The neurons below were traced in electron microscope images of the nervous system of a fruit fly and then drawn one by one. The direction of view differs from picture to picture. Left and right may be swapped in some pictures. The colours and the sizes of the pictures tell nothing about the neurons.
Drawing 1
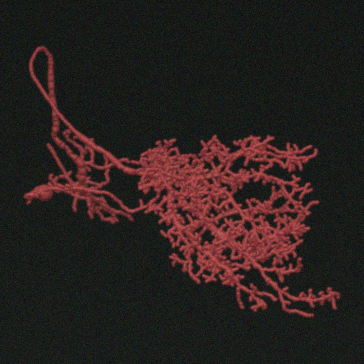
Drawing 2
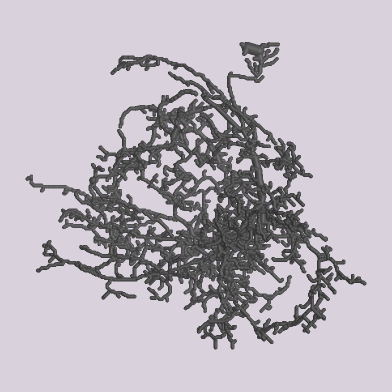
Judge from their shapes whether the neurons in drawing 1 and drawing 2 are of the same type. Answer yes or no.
no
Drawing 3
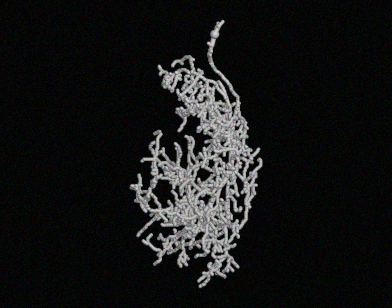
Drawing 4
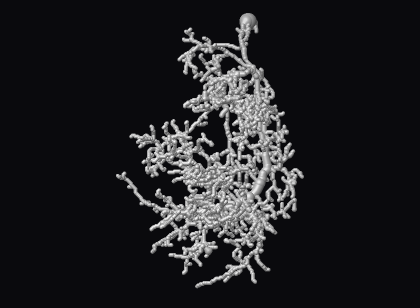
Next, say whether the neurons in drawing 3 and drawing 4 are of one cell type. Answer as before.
yes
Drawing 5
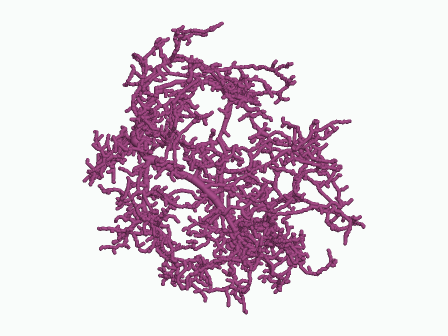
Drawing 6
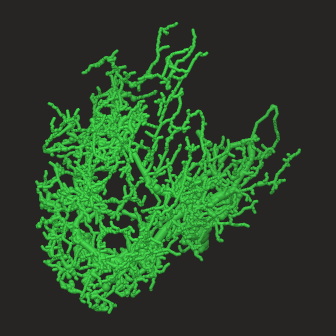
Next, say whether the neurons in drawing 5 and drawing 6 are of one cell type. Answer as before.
no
